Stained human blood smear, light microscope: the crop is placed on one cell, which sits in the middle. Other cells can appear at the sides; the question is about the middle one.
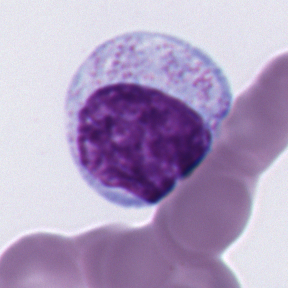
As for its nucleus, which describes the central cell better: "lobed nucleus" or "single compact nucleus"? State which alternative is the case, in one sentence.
Round, oval or kidney-shaped, the nucleus of this cell is one compact undivided mass.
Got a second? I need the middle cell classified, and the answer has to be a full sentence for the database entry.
Whatever else lies nearby, the middle cell is a myelocyte.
